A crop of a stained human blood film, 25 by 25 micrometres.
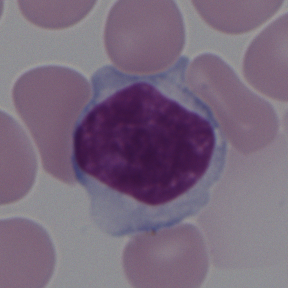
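Typical lymphocyte, the central nucleated cell in a stained smear of human peripheral blood. Nucleus single, unlobed, roughly squarish with rounded corners, about 12 by 11 micrometres. Cytoplasm pale blue; rim widest below the nucleus. Small pointed projection at the upper right edge of the cell.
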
